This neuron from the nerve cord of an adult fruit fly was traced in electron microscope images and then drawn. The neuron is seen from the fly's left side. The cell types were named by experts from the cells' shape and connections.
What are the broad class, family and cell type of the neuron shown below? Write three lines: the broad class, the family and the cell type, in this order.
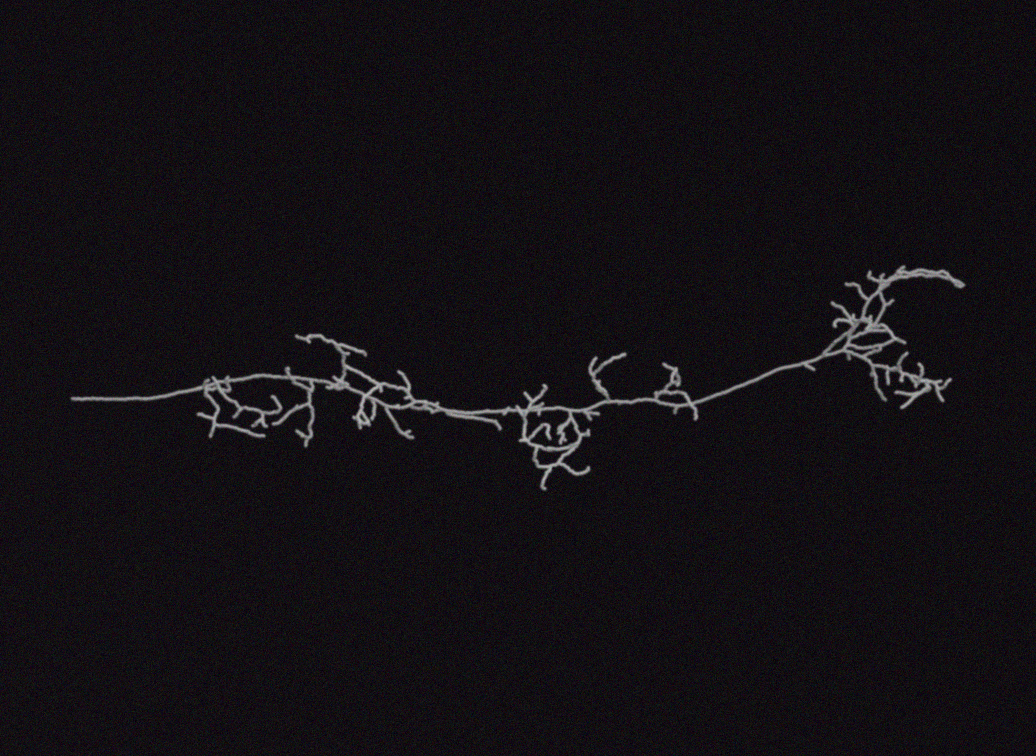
descending neuron
DNge
DNge063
